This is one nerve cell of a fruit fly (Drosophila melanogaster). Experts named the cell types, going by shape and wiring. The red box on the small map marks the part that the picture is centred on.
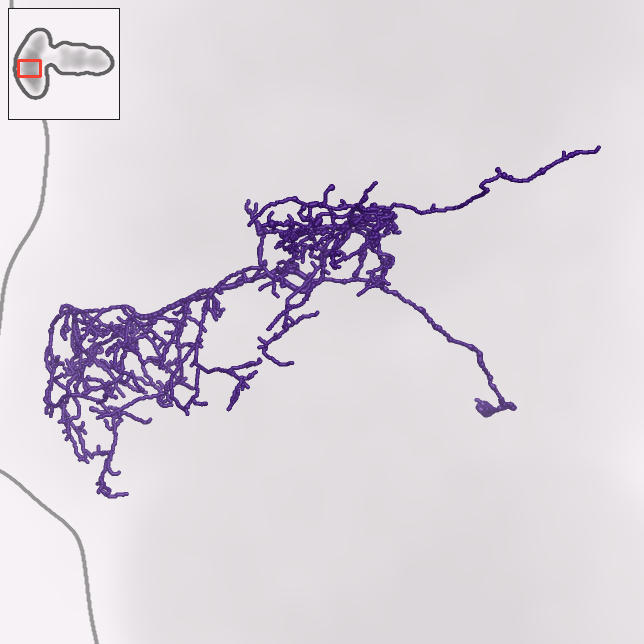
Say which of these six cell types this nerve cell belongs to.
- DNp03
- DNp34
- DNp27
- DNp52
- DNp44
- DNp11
DNp52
